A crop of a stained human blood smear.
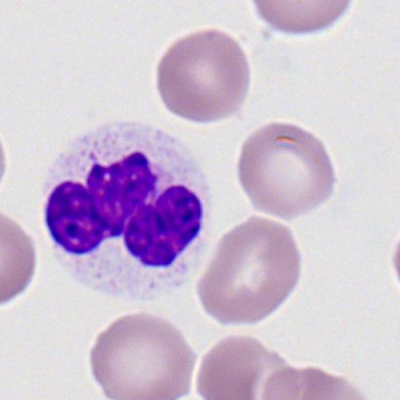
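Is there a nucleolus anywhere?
No, I can't see any nucleoli.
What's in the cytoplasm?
Fine, faint pinkish granules.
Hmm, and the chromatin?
Dense, dark purple, clumped.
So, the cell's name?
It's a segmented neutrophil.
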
